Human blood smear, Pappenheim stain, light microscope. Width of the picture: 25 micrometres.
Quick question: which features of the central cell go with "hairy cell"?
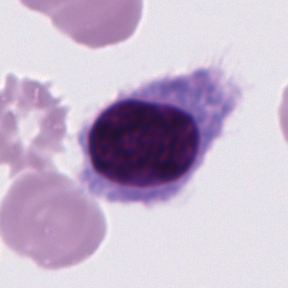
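Fine hair-like projections fringe the upper right border, and that much goes with a hairy cell.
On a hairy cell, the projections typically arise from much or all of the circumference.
Here I find them only along the upper right, so that is the part that sits less comfortably.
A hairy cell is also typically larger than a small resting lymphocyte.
This one measures about 15 by 10 micrometres, with an oval nucleus of about 10 by 8 micrometres taking up about 50% of its area. The nucleus sits off-centre toward the left, its chromatin deep purple with darker clumps. Around it, the cytoplasm is pale blue-grey with a wispy, mottled texture.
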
